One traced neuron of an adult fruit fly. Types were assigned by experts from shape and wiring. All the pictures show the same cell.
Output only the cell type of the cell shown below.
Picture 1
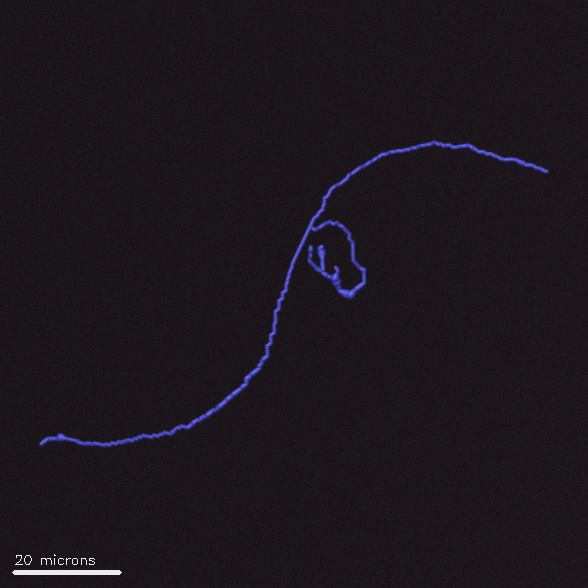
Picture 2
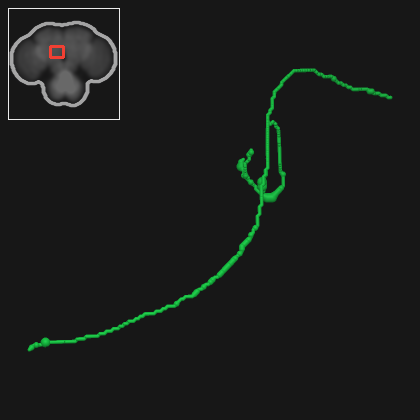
ORN_DM2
